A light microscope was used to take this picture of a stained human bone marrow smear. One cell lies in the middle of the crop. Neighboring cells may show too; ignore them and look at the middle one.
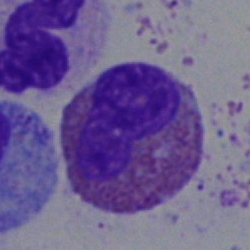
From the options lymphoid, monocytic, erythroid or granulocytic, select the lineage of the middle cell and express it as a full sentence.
The centered cell is a member of the granulocytic lineage.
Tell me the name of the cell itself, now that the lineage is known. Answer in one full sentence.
The cell in the middle of this crop is an eosinophil.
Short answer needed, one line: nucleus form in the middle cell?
Two or more lobes make up the nucleus of this cell.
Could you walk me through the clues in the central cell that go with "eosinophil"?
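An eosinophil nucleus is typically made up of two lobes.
Here the nucleus is deeply indented into a two-lobed shape, which agrees with this.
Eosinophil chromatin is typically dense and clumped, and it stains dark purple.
The chromatin in this cell stains a dense dark purple, in keeping with that. The nucleus lies toward the upper left of the cell, while abundant cytoplasm fills much of the lower right.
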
